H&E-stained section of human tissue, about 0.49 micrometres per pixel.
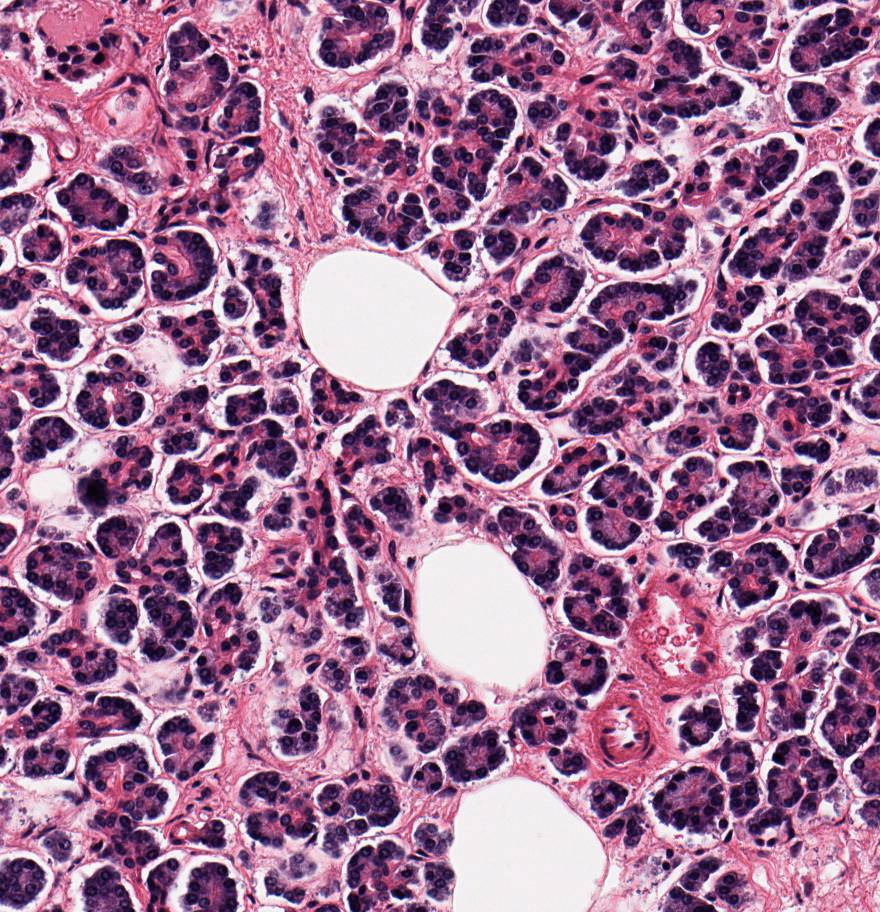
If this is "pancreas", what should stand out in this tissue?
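Pancreas is the tissue in this picture.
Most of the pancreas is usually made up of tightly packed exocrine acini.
In keeping with that, closely packed rounded acini fill nearly the whole field, separated only by thin strands of pink stroma. The acinar cell nuclei are round and dark and sit toward the base of the cells. Most acini have only a tiny or inconspicuous central lumen. Three empty, rounded fat cells also lie in a vertical line down the centre of the field.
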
